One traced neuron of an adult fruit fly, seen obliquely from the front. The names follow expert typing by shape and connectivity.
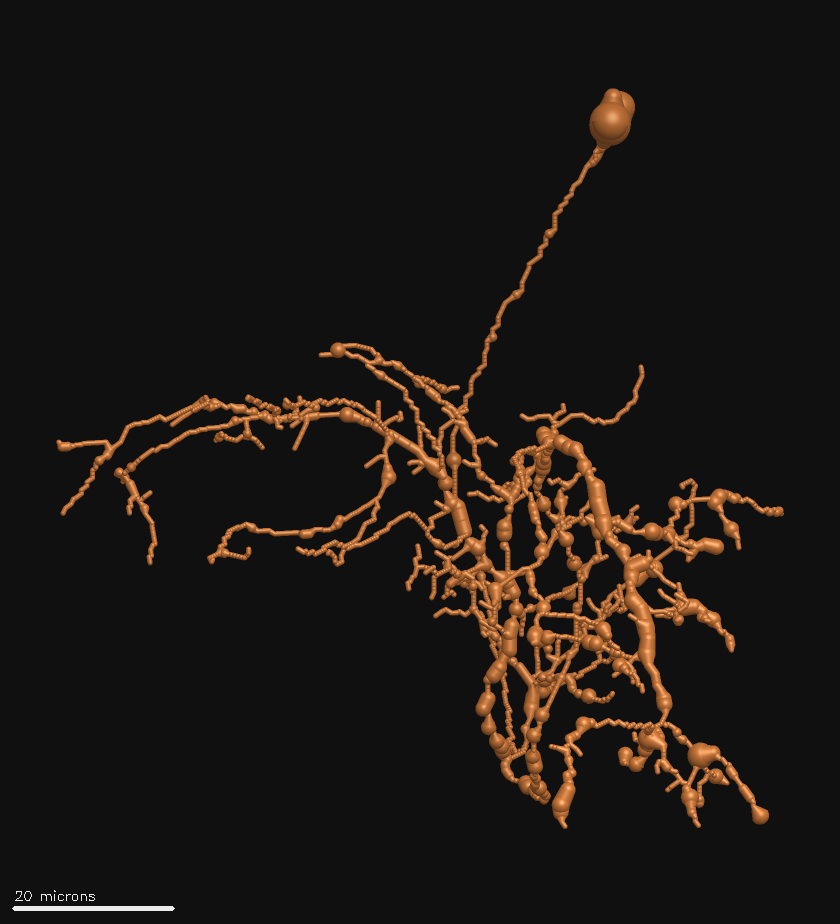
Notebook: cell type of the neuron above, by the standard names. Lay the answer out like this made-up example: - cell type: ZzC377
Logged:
- cell type: IN18B041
